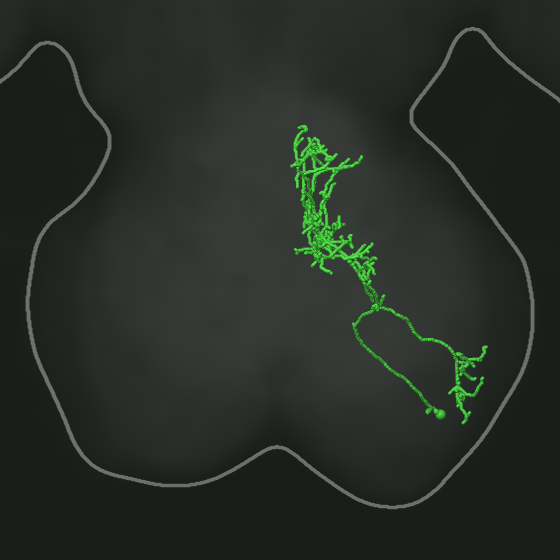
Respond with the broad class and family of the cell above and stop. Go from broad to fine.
nerve-cord intrinsic neuron; hemilineage 21A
